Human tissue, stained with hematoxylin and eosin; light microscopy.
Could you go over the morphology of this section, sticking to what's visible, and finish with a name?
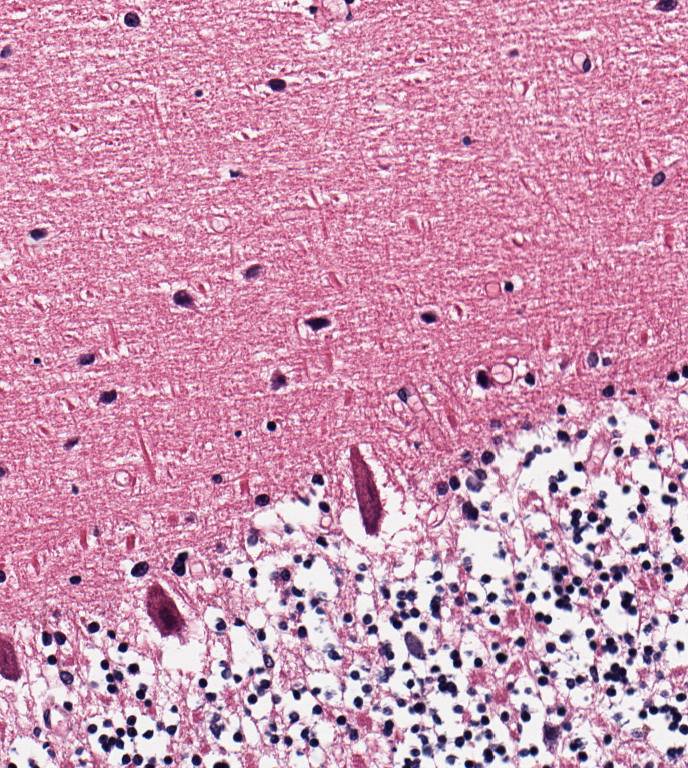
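Across the upper part of the field lies a pink, finely fibrillar layer with sparse scattered nuclei. Small, round, dark-blue nuclei with scant visible cytoplasm crowd the lower part. Large flask-shaped neurons (Purkinje cells) with dense dark-pink cytoplasm lie singly, well spaced, along the layer boundary. No epithelium or glands are present. This is cerebellum.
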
